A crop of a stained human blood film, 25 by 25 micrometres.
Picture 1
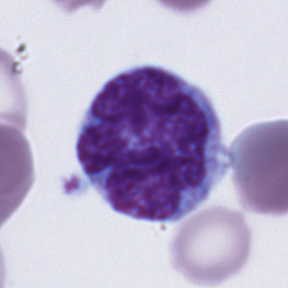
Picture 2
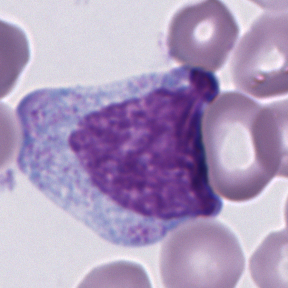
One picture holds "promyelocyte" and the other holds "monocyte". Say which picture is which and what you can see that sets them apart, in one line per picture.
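Picture 1 is a monocyte. No distinct granules are seen in the cytoplasm.
Picture 2 is a promyelocyte. Fine pinkish-purple granules are scattered through the cytoplasm.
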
